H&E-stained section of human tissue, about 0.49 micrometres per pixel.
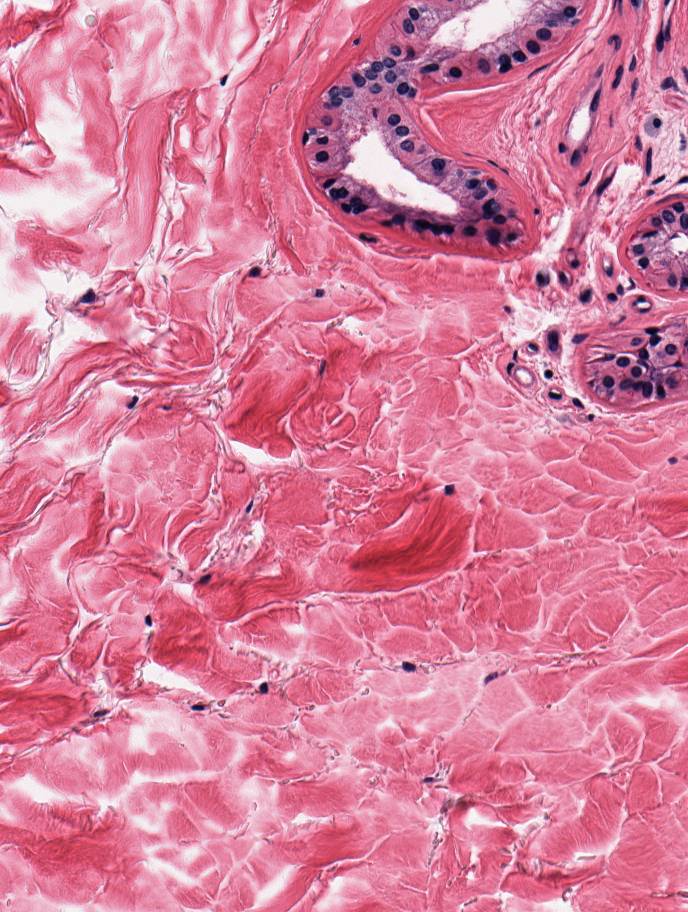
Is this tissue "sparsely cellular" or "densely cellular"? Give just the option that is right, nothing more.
Sparsely cellular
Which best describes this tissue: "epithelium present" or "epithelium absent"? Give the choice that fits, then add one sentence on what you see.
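Epithelium present. Dense collagen bundles fill most of the field, and the epithelial tubules lie only in the upper right corner.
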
